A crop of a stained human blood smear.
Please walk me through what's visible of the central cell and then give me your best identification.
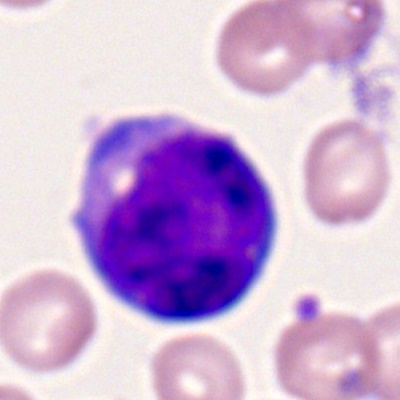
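Roughly round, this outline, though the edge is slightly irregular. The chromatin is deep purple, with darker clumps scattered through it. On the left, one small clear spot sits in the cytoplasm, and a small blunt bulge projects from that same left edge. I'd call it a myeloblast.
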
